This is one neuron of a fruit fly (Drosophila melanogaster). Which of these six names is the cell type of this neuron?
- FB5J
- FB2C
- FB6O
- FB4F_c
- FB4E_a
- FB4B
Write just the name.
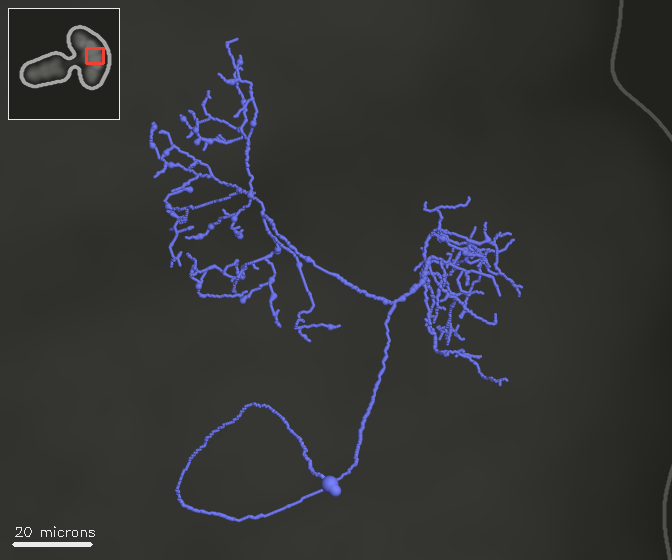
FB2C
